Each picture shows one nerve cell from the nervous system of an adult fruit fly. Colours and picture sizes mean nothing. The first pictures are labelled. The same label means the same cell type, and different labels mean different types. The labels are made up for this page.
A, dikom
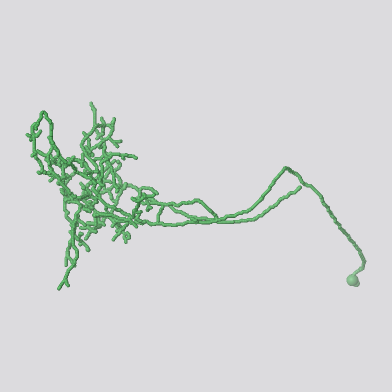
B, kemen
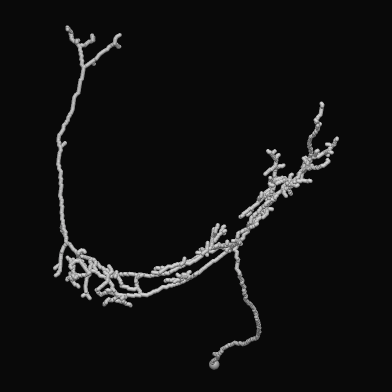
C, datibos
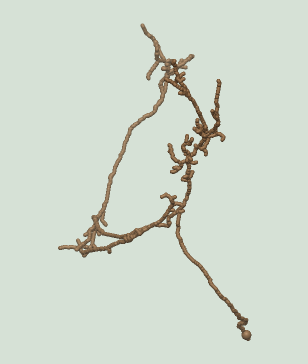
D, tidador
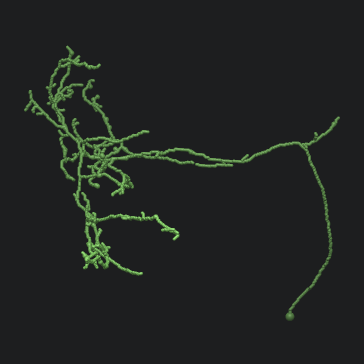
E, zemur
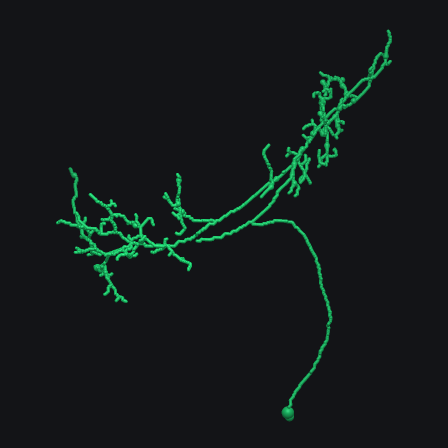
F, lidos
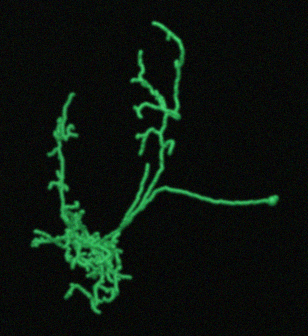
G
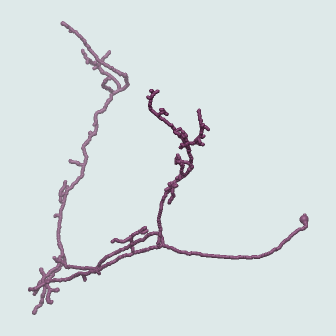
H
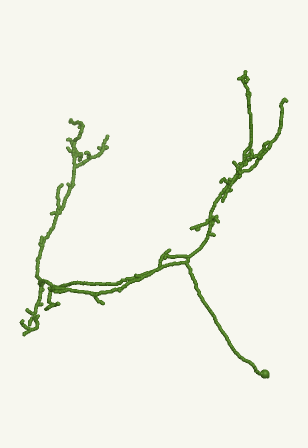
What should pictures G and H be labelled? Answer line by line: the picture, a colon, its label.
G: datibos
H: datibos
